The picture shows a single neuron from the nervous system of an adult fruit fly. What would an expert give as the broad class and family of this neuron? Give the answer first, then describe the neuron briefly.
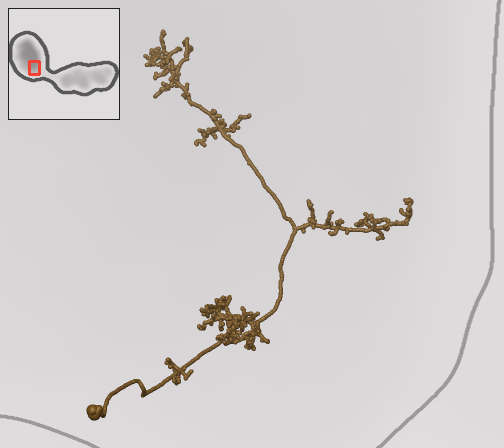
It is an optic-lobe intrinsic neuron. Its family is TmY. Its cell body lies at the lower left of the picture. In this view it is about as wide as it is tall.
